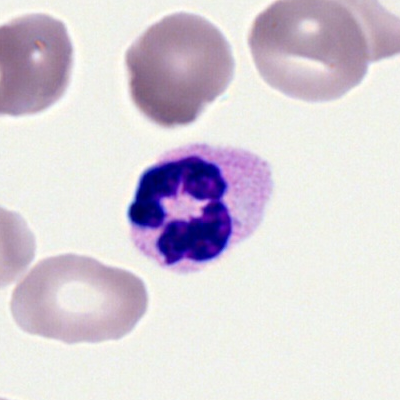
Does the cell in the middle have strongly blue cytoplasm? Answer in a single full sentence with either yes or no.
No, the cell's cytoplasm carries no blue or grey and is pink or nearly colourless.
